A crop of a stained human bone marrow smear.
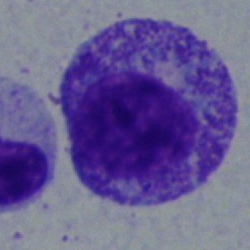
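Myelocyte, central cell, stained human bone marrow smear. Nucleus off-centre toward lower left. Widest band of cytoplasm above and to the right of nucleus. Coarse purple granules scattered through cytoplasm. Paler, less granular patch just above nucleus.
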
